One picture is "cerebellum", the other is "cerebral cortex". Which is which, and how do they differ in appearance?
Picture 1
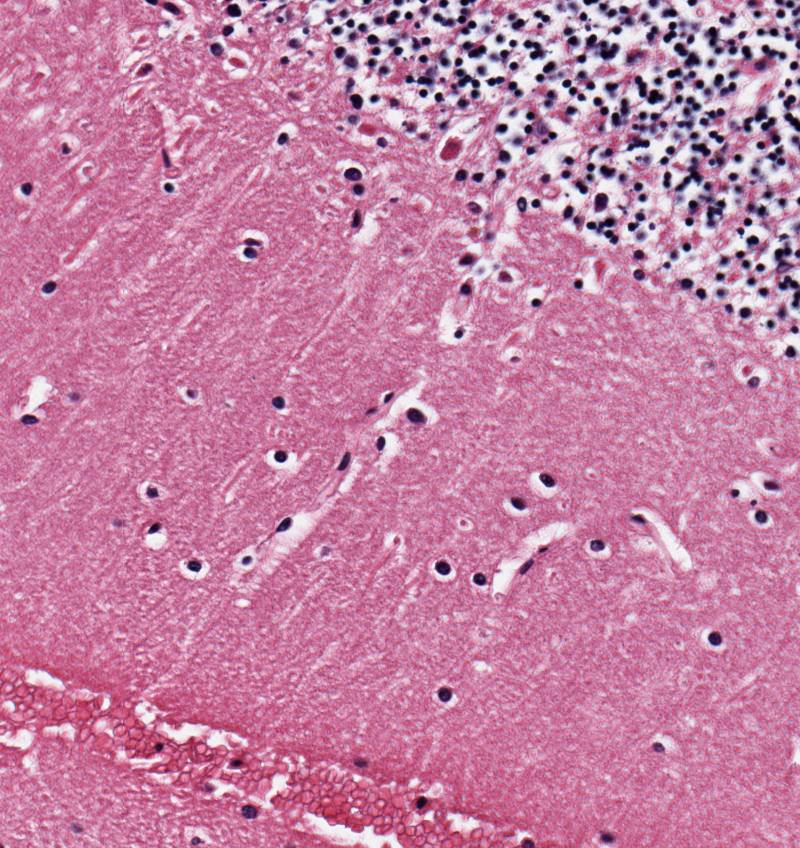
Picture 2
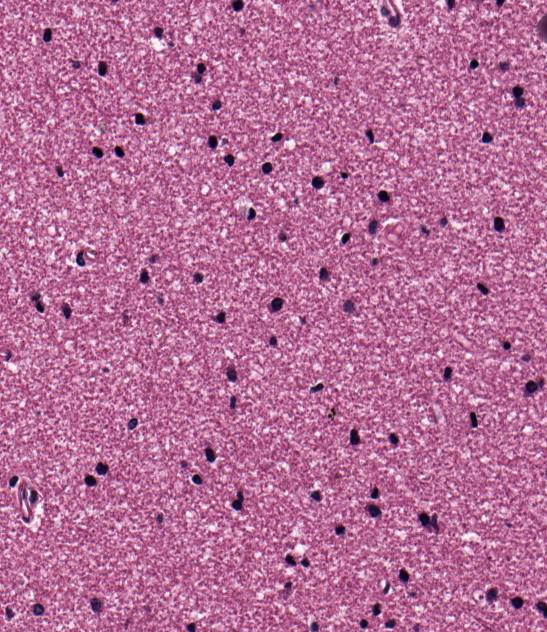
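First item settled: picture 1 is cerebellum, picture 2 is cerebral cortex. Next, layout: in picture 1 a densely cellular zone fills the upper right corner, the rest being pale pink and sparsely cellular, while picture 2 is a uniform pink fine-meshed background with nuclei scattered evenly and no organised units. Then the dense zone: closely packed small, round, darkly stained nuclei with scant visible cytoplasm. Then the sparse area of picture 1: a finely fibrillary pink matrix lacking glands, epithelium and collagen bundles, its scattered cells having small round dark nuclei, many within a clear halo. Finally picture 2: small, round to oval, dark nuclei with little or no visible cytoplasm, on a background peppered with many tiny clear spaces.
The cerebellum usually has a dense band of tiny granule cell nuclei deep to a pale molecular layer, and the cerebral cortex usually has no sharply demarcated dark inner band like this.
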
